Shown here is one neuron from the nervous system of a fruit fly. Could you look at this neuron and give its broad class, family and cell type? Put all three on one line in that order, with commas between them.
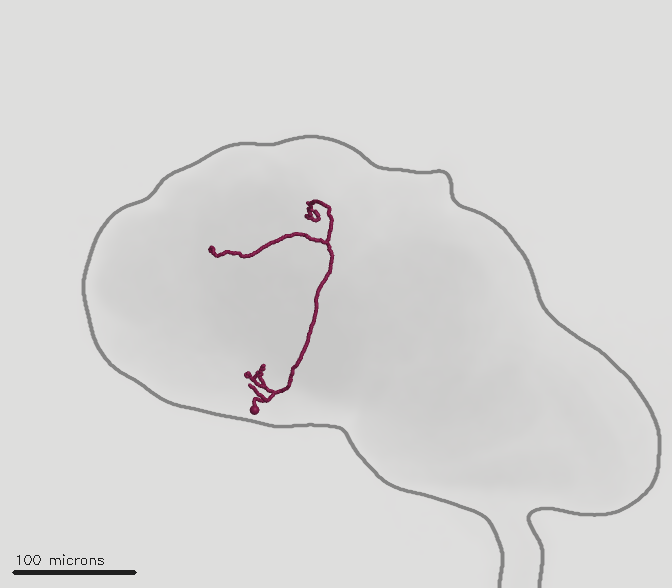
central-brain intrinsic neuron, class Kenyon Cell, KCab-m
